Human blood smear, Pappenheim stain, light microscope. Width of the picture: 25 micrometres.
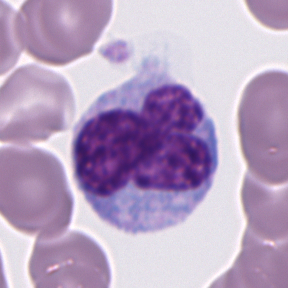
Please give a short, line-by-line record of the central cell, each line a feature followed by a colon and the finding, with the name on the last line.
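Outline: mostly round, though ragged and frayed at the top
Chromatin: dark purple, in coarse clumps
Nucleus: about 12 by 10 micrometres, filling about 60% of the cell's area
Cytoplasm: widest band below the nucleus
Granules: fine, dust-like, lilac, within the cytoplasm
Name: monocyte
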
